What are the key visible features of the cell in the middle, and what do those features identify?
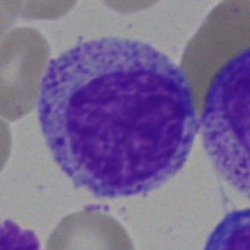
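Nucleus off-centre toward lower right; wider cytoplasmic band at upper left. Chromatin fine and lacy, not coarsely clumped. Cytoplasm pale blue-grey, numerous dark purple granules scattered through it. Cell: myelocyte.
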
